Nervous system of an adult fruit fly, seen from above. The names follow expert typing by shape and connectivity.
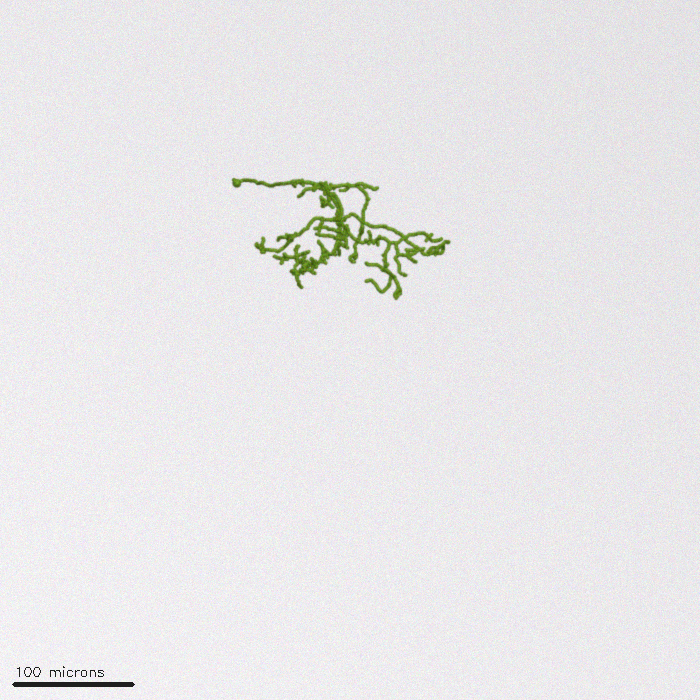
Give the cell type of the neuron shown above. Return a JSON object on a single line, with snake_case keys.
{"cell_type": "IN12A042"}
